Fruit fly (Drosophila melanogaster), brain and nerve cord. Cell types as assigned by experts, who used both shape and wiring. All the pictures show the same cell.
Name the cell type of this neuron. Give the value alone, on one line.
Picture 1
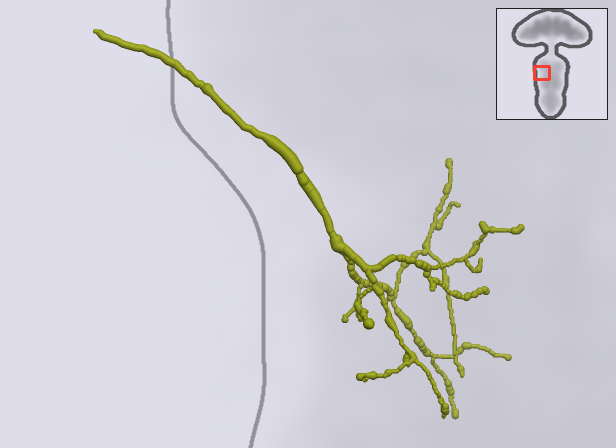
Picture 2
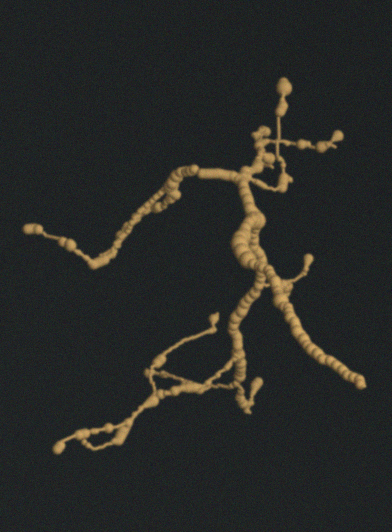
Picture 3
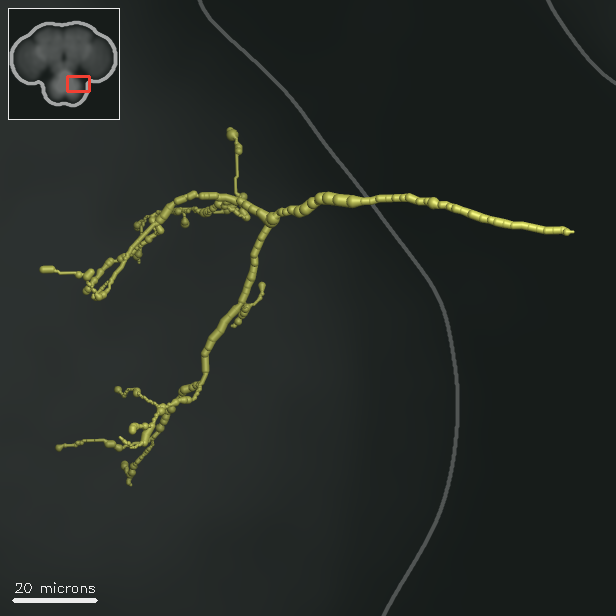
SNpp10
